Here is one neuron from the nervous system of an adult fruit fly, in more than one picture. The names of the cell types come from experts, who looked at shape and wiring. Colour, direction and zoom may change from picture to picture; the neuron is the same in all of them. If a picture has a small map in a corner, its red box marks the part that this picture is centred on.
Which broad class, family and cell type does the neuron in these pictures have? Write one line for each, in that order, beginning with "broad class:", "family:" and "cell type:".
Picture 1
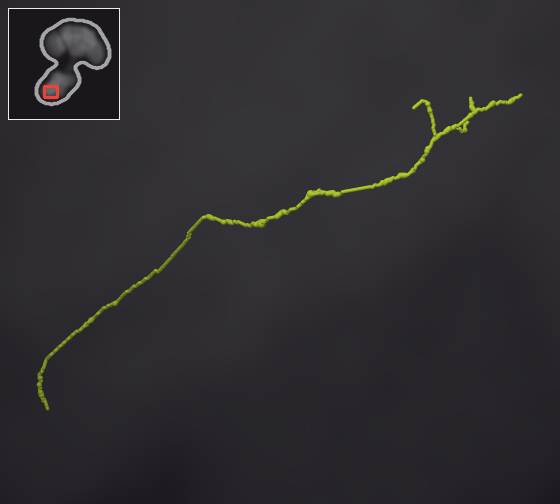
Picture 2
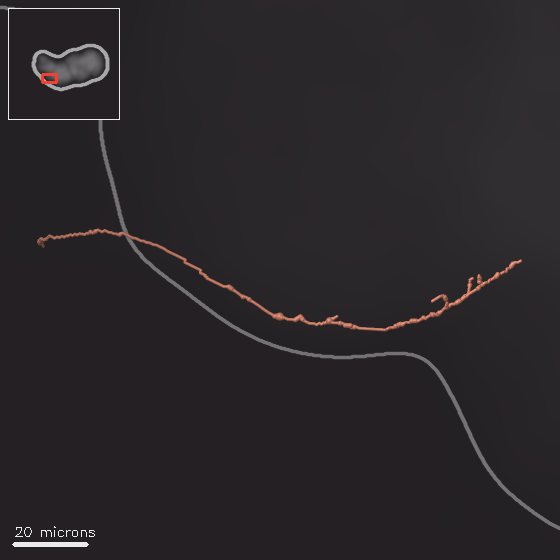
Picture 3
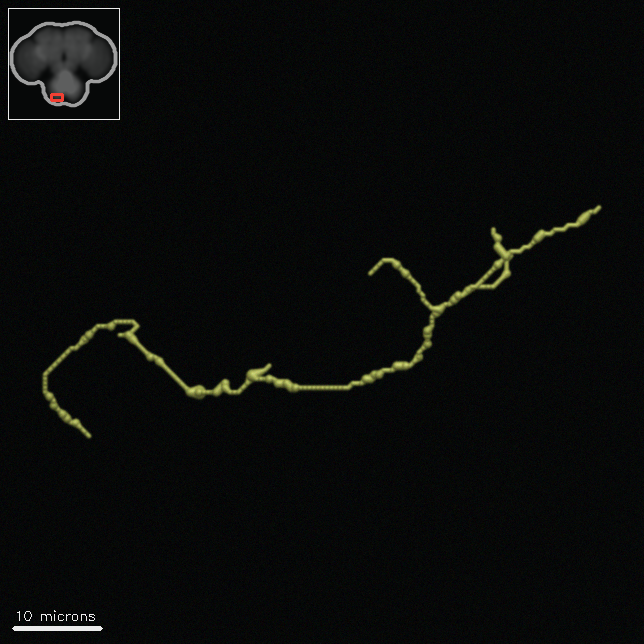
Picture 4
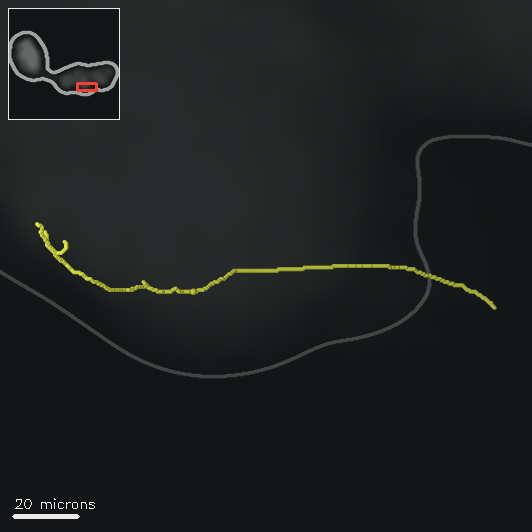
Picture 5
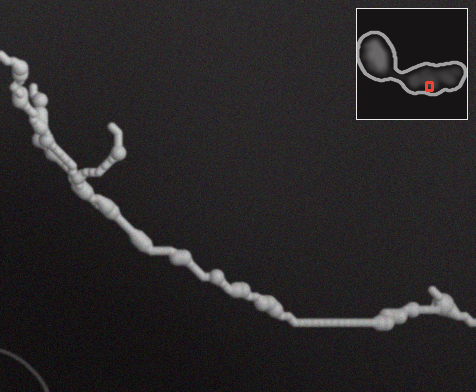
broad class: sensory neuron entering the nerve cord
family: class mechanosensory tactile
cell type: SNta42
